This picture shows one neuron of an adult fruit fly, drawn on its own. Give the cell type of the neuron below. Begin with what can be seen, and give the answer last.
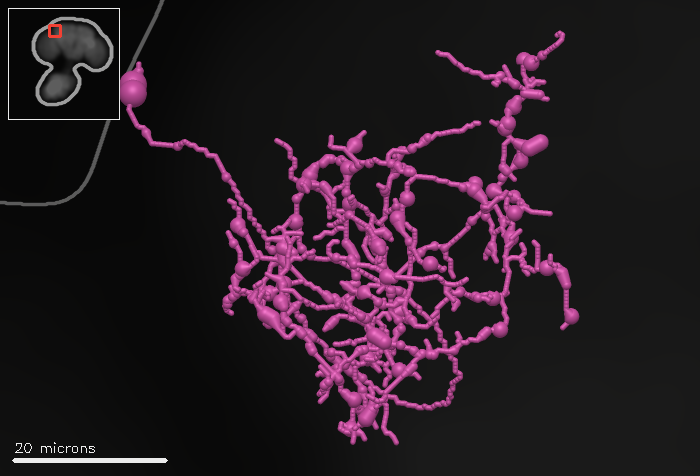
From left to right in the picture it spans about 60 microns. The picture shows dozens of branch ends. It is a central-brain intrinsic neuron. Its cell type is CB2678.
